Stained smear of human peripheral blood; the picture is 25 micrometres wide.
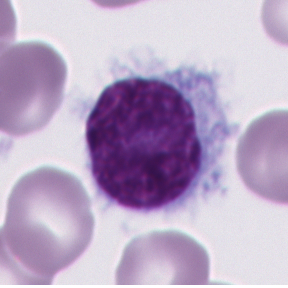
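Hairy cell in a stained smear of human peripheral blood. Fine hair-like projections fringe the cytoplasm around the cell's edge. The pale blue-grey cytoplasm is broadest on the upper right side of the nucleus and contains no vacuoles.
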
